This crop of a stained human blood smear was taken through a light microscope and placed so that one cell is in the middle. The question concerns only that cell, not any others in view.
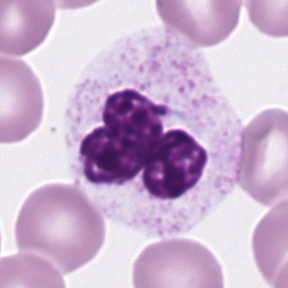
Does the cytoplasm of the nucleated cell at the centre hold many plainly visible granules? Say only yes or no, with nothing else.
Yes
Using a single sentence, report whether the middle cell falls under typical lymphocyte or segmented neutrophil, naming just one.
The centrally located cell in the crop is a segmented neutrophil.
